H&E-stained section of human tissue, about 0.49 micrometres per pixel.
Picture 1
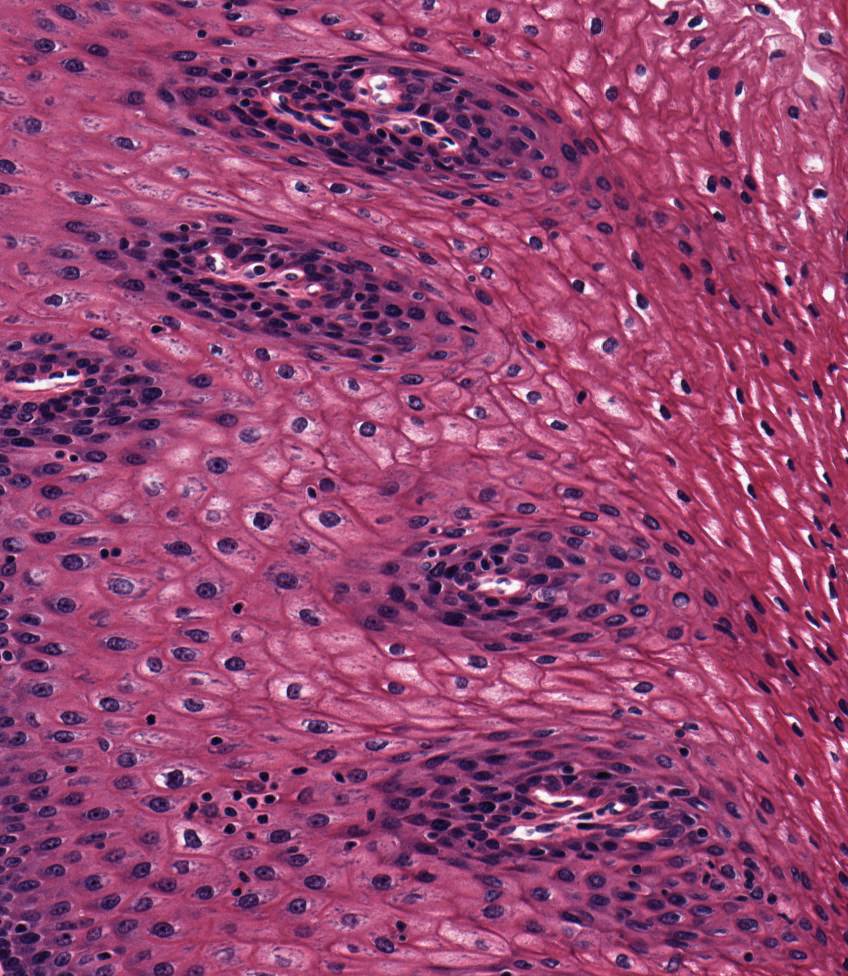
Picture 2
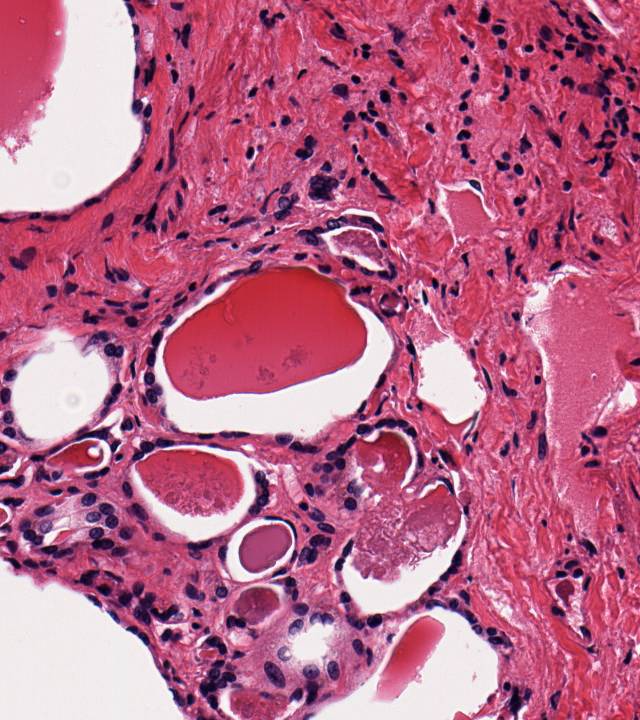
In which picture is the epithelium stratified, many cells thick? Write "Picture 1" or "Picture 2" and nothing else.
Picture 1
